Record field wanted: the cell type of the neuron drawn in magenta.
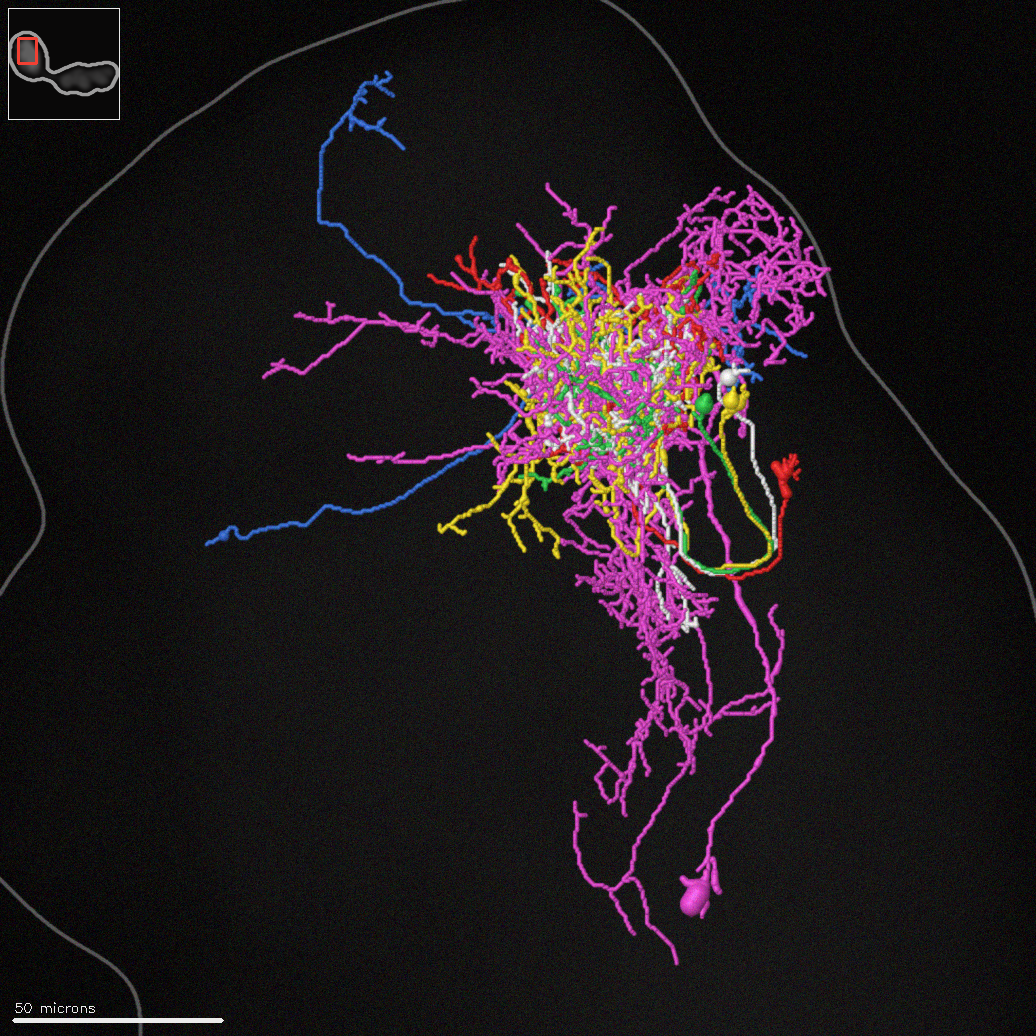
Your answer: PPL202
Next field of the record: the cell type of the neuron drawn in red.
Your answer: LHPV2a1_a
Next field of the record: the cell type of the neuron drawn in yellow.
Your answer: LHPV2a1_e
